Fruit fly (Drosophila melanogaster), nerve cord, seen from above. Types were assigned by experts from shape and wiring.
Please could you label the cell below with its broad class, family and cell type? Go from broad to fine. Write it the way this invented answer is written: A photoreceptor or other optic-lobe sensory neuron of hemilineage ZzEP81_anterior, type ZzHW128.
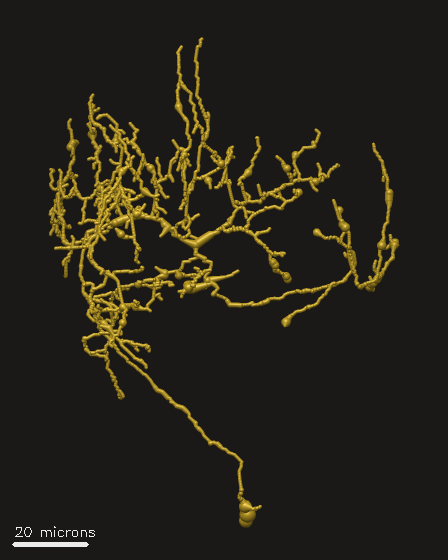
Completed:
A nerve-cord intrinsic neuron of hemilineage 03A, type IN03A082.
